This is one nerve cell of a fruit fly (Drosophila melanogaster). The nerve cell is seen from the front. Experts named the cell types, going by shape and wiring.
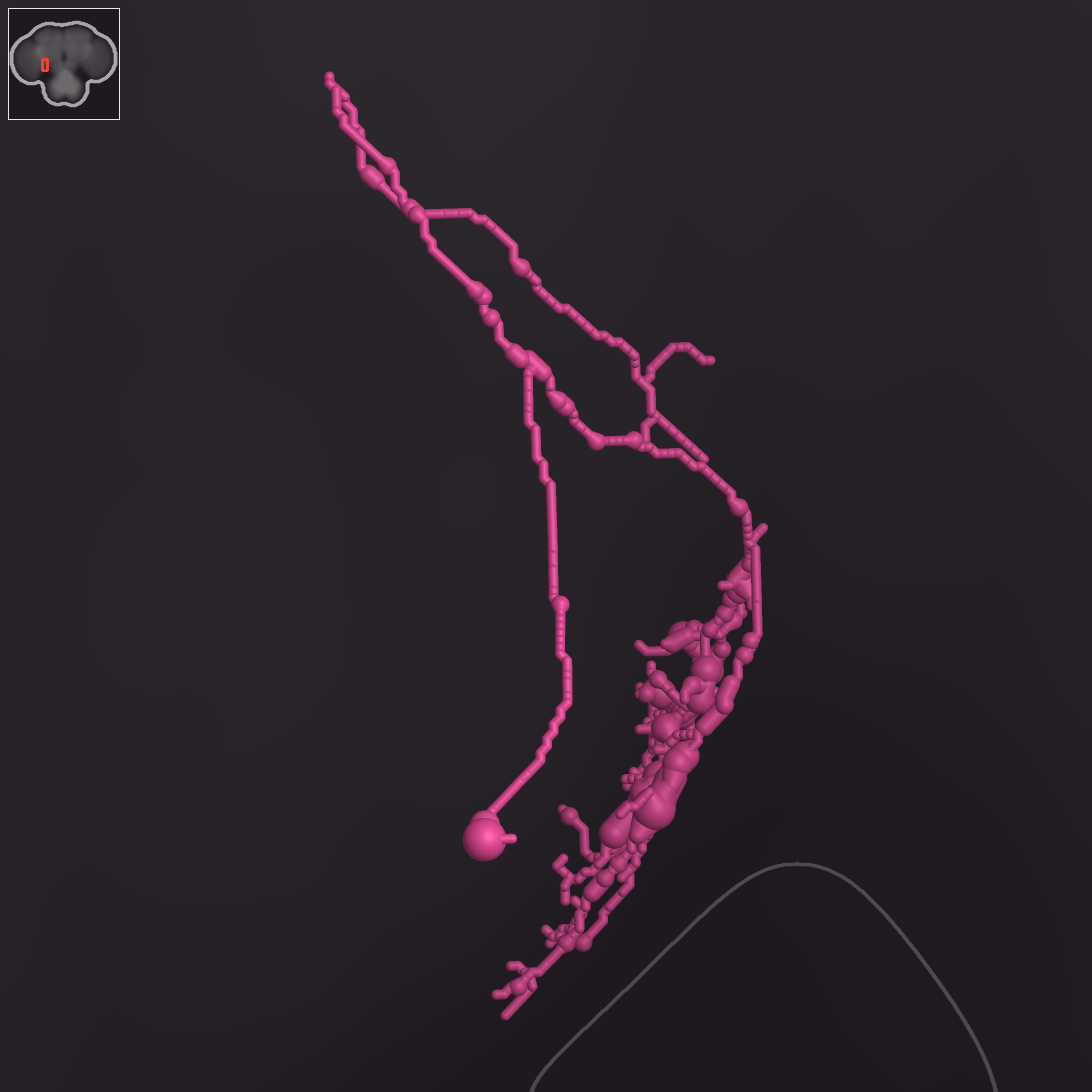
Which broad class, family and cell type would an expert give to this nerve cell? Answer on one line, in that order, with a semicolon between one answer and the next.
optic-lobe intrinsic neuron; Li; Li21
